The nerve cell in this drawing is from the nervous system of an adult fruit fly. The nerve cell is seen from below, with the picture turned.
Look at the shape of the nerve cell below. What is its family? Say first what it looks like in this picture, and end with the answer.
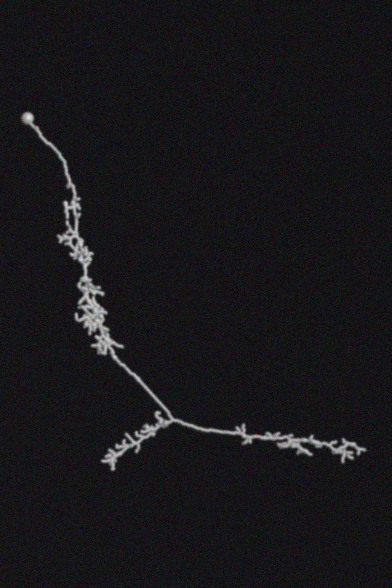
The cell body is at the upper left of the picture. The picture shows dozens of branch ends. This is an optic-lobe intrinsic neuron. Its family is TmY.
